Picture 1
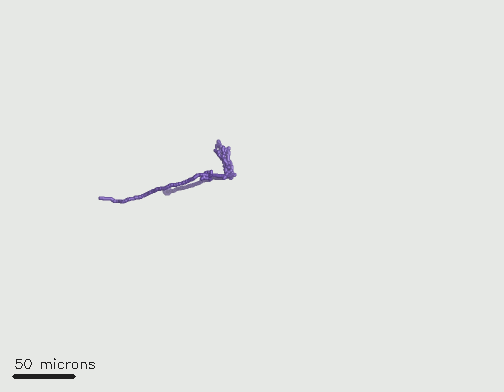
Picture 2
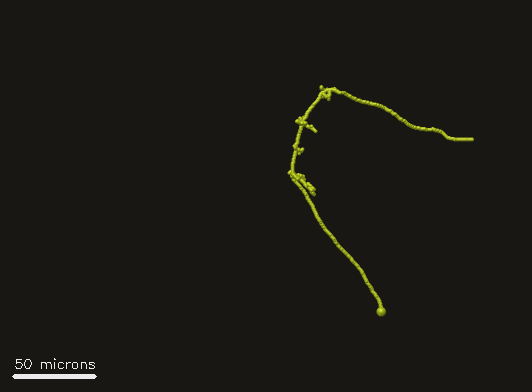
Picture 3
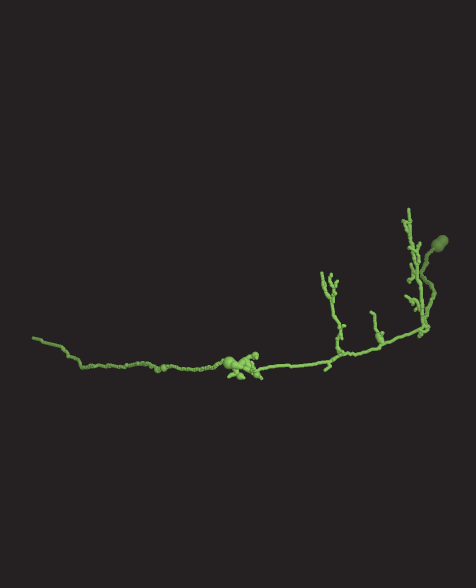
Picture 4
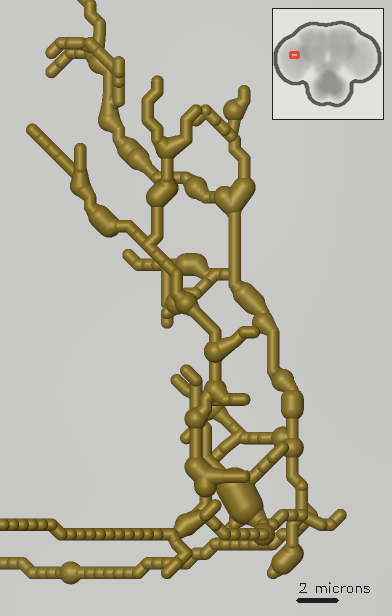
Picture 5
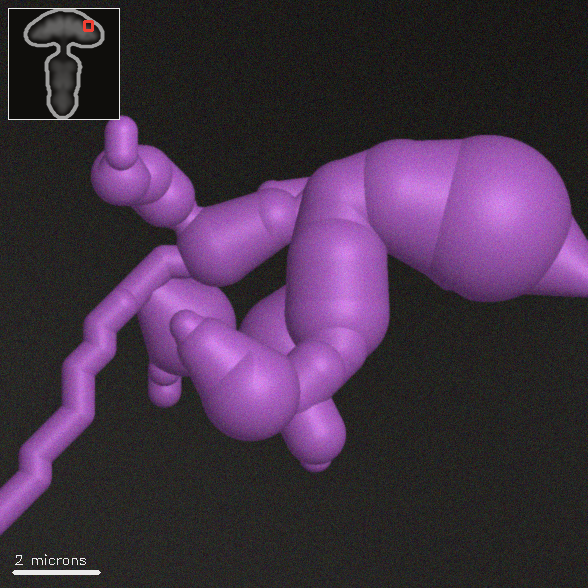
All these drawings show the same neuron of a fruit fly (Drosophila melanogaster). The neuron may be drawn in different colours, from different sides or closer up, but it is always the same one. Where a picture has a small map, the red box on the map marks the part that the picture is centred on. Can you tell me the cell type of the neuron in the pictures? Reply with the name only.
C2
